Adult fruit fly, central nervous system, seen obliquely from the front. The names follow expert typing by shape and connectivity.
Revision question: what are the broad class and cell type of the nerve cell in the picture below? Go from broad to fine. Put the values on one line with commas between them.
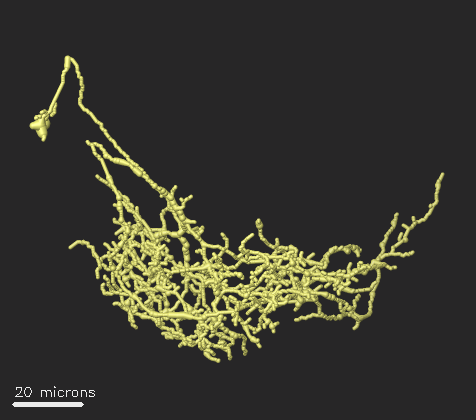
central-brain intrinsic neuron, GNG185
